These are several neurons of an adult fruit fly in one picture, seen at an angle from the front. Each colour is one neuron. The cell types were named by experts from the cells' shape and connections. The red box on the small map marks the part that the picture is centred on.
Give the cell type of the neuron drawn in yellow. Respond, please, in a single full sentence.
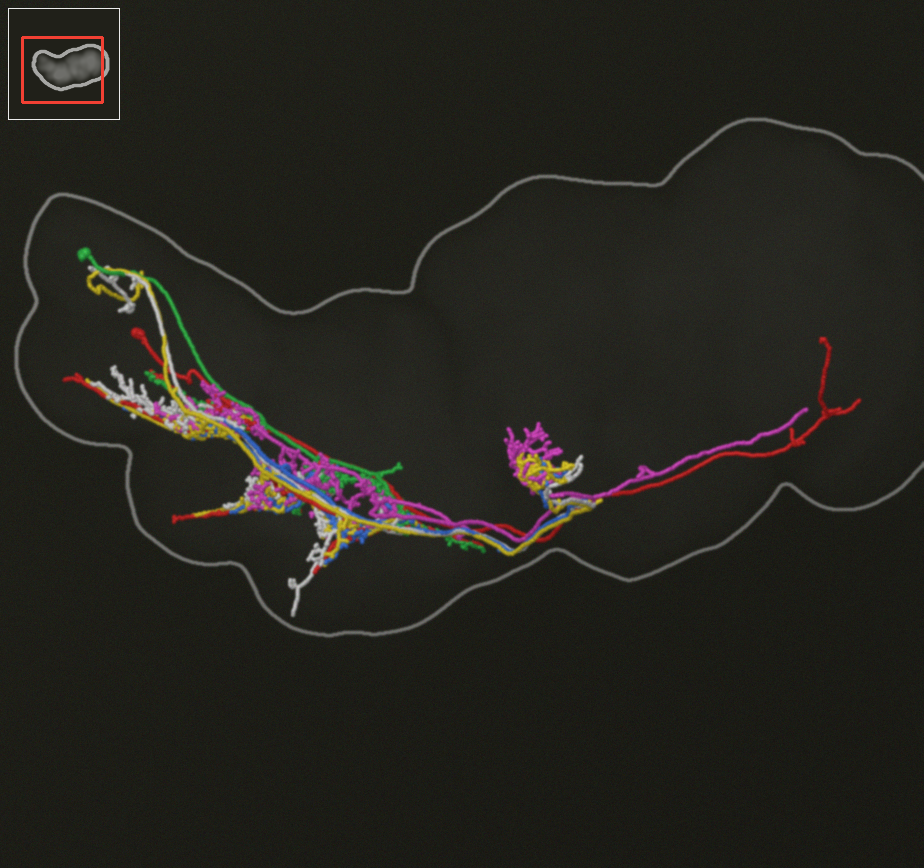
The neuron is a member of cell type ANXXX120.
